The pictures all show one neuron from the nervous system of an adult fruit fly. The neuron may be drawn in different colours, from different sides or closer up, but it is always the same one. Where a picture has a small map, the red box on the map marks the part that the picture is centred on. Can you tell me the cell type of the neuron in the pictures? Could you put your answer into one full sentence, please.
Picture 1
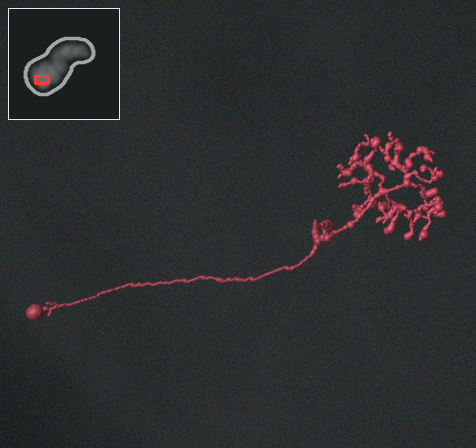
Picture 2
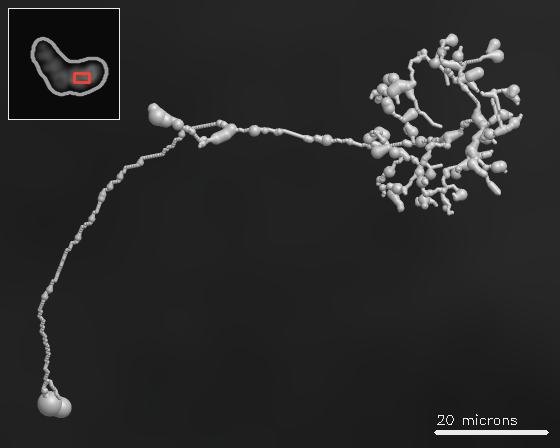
The type assigned to this neuron is ER3d_b.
